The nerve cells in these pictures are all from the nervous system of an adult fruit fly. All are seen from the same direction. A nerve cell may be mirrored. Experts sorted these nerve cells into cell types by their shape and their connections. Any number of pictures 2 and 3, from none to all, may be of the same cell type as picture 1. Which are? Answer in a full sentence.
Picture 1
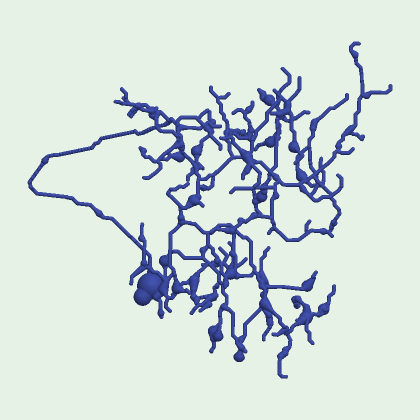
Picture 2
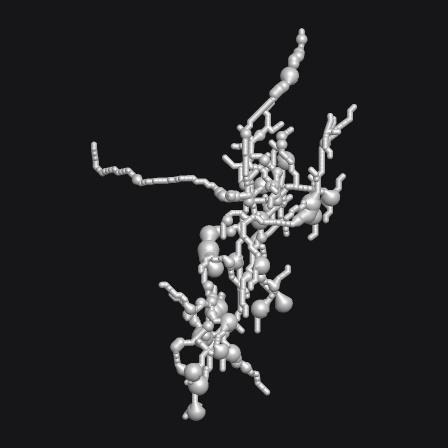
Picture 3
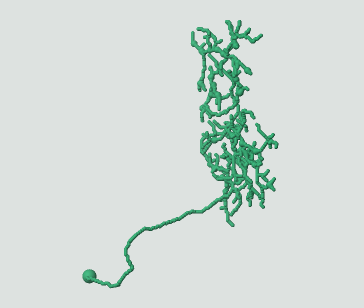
Picture 2 is of the same cell type.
